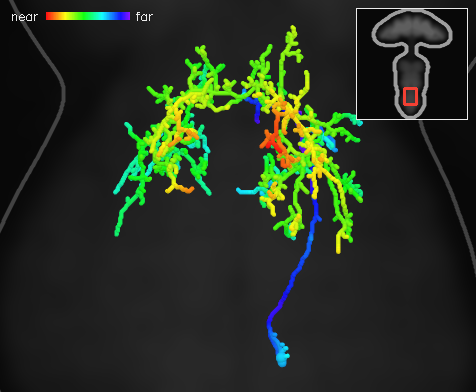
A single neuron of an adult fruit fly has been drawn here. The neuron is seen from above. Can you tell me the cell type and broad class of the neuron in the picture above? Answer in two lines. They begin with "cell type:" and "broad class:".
cell type: INXXX235
broad class: nerve-cord intrinsic neuron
